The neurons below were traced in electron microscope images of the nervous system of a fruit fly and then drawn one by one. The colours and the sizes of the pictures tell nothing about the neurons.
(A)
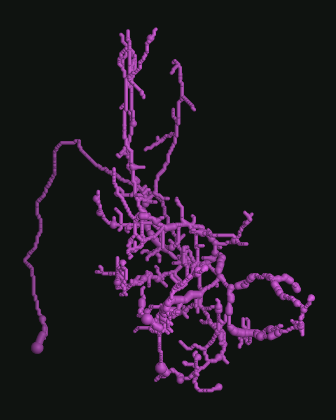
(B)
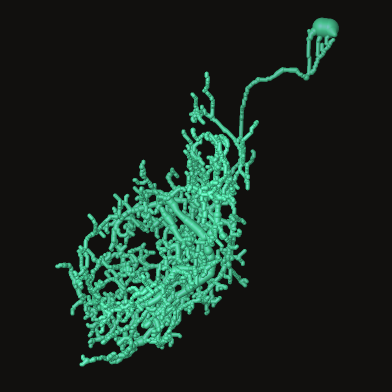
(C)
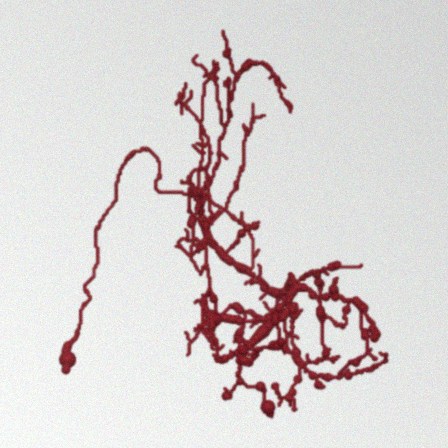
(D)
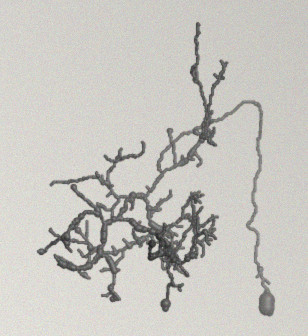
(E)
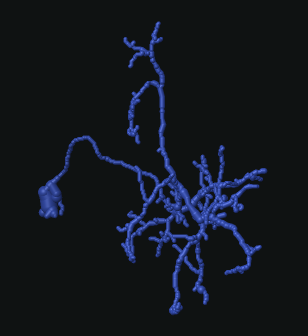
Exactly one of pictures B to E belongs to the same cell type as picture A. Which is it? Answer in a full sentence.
Picture C shows a neuron of the same cell type.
